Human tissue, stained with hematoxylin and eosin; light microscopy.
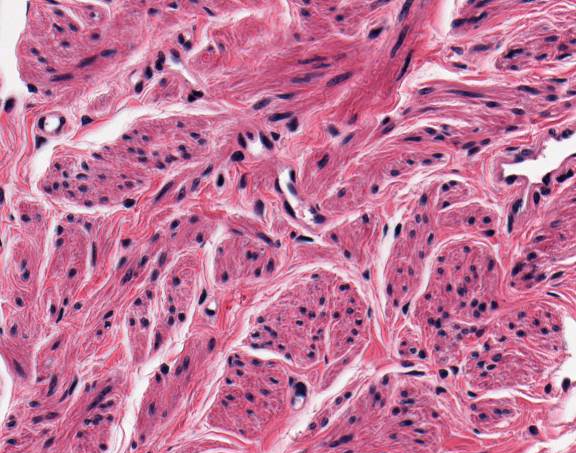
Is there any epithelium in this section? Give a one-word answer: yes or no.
No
